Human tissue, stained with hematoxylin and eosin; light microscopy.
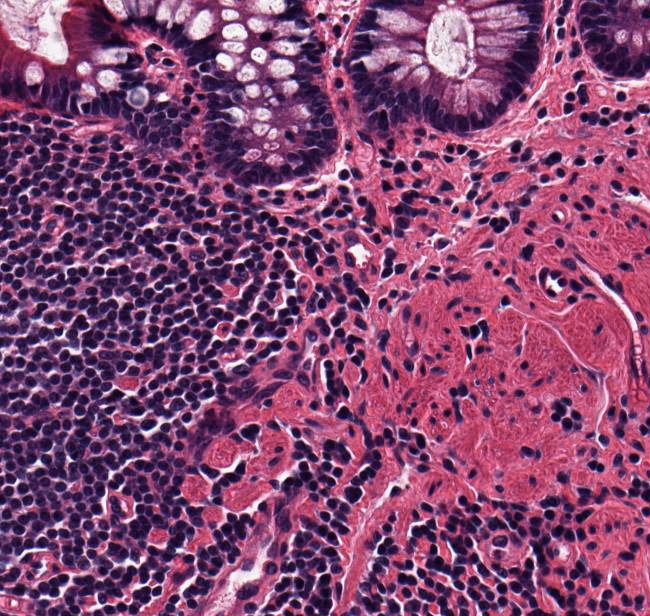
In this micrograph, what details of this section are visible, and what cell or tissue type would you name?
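The left half is filled by a dense sheet of small lymphocytes with round, dark nuclei and very scant cytoplasm. The right half consists mostly of pink fibrous and muscular tissue. Along the upper edge run crypts lined by tall columnar epithelium containing many goblet cells with pale, clear mucin vacuoles. This is terminal ileum.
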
